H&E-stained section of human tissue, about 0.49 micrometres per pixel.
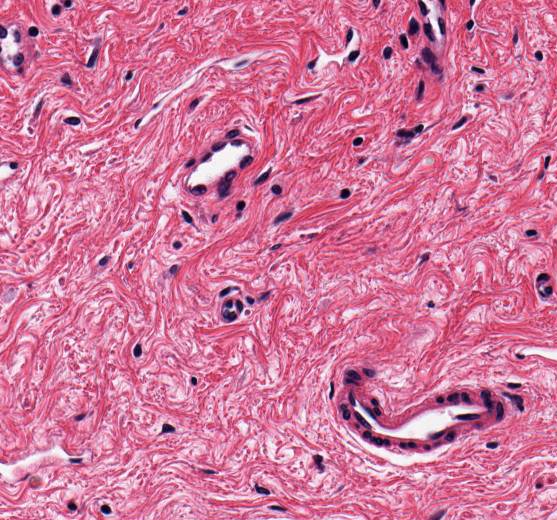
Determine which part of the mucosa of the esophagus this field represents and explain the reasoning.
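Loose connective tissue, the lamina propria, fills the field, with no epithelium anywhere. Its wavy eosinophilic collagen bundles run in many directions, with sparse small dark spindle-shaped or oval nuclei and small thin-walled vessels between them.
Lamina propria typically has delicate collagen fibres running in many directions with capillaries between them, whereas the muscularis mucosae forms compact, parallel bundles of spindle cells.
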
